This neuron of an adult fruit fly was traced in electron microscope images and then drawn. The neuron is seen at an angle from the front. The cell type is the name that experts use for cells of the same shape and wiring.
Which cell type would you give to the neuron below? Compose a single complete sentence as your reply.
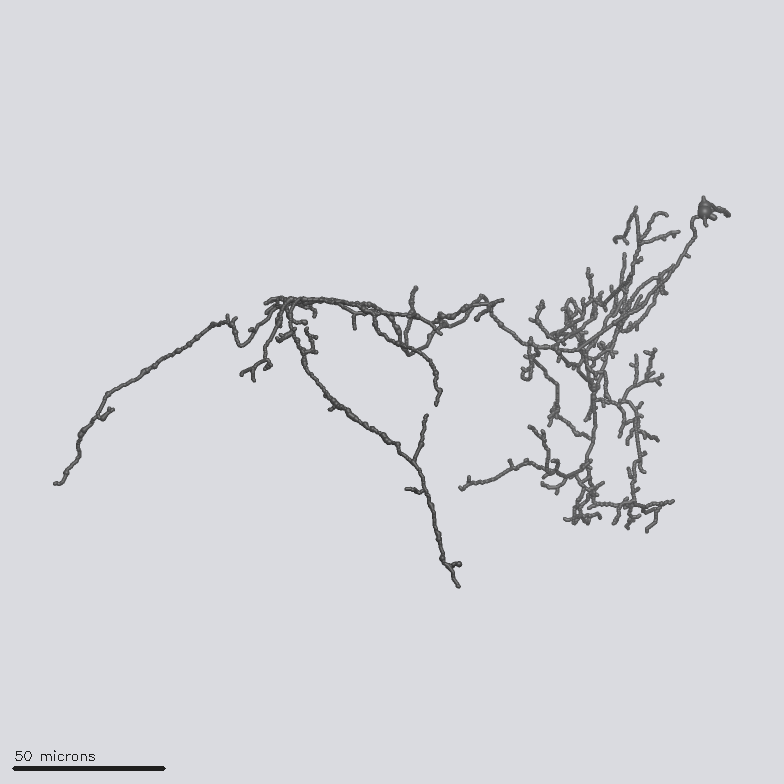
Within the cell type IN18B042 sits this neuron.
